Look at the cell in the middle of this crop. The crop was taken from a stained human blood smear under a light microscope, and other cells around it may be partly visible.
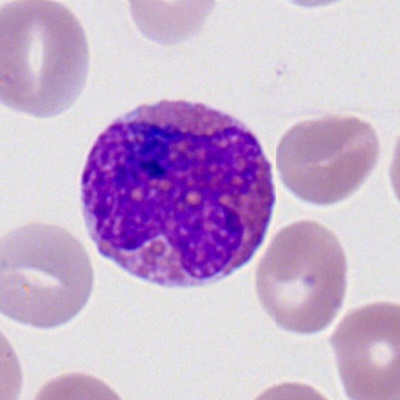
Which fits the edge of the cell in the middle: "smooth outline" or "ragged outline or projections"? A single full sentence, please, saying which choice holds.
The edge of the cell is smooth and even.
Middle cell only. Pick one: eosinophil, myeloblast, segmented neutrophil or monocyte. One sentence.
Among the cells in view, the one in the middle is an eosinophil.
